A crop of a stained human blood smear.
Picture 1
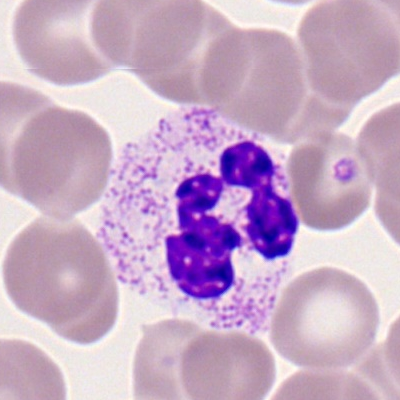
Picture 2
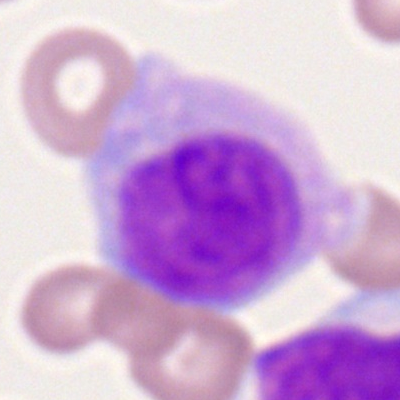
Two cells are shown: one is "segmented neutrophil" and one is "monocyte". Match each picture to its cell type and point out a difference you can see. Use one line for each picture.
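The cell in picture 1 is a segmented neutrophil. Fine pink-violet granules are scattered through the cytoplasm.
The cell in picture 2 is a monocyte. No distinct granules are visible in the cytoplasm.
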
